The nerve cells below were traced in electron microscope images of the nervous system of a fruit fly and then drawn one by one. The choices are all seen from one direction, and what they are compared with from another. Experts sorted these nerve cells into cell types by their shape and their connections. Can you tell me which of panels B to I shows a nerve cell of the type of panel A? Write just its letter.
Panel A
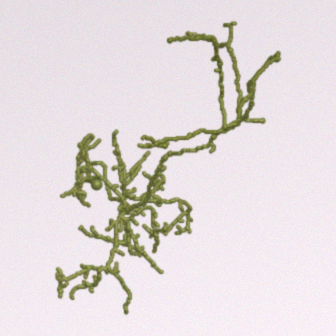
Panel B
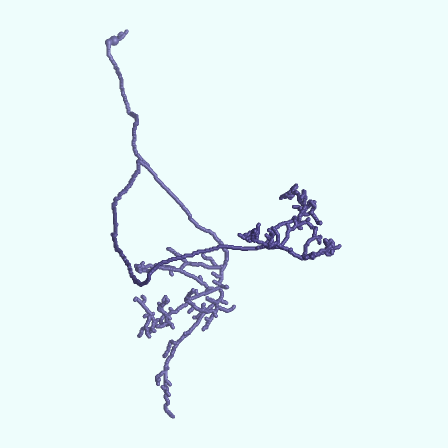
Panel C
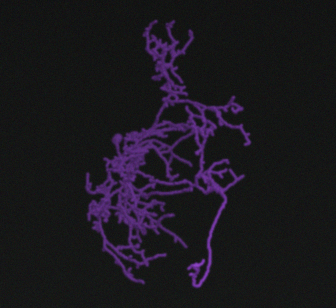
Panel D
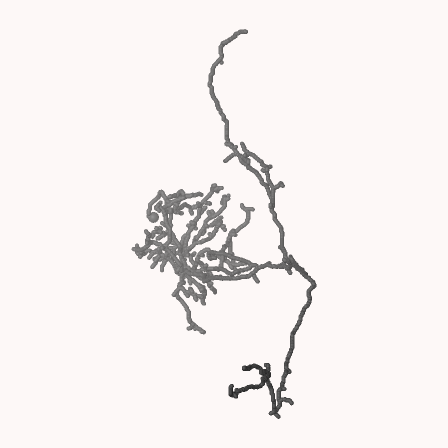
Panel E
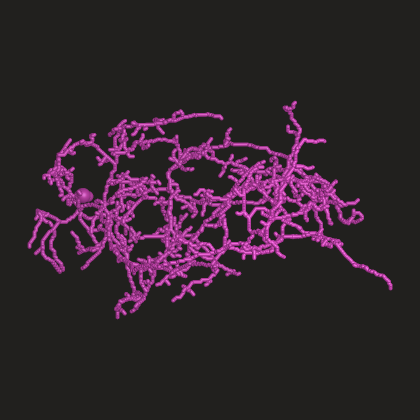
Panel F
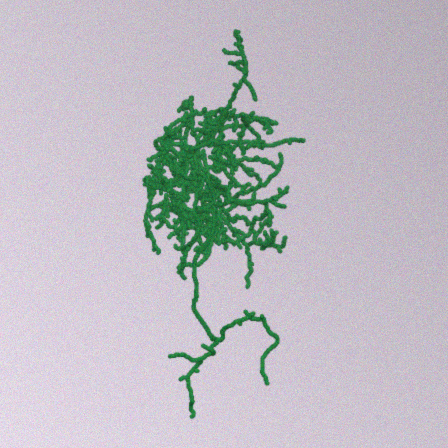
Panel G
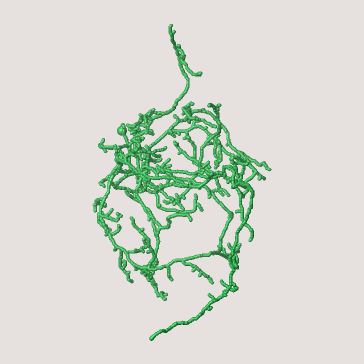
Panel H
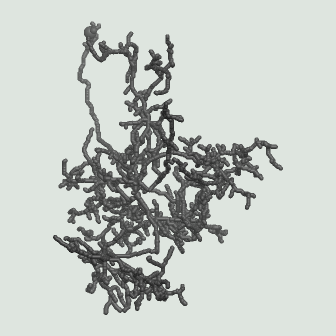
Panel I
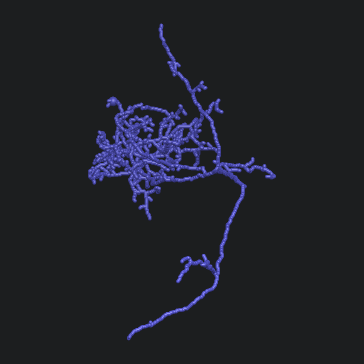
D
